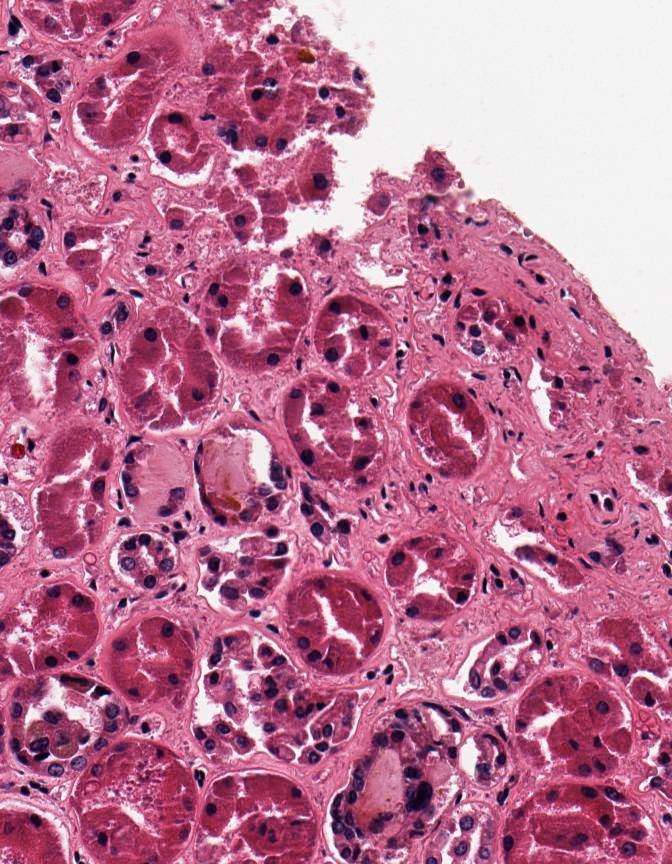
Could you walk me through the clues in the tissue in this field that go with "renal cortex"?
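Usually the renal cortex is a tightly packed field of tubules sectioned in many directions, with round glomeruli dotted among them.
In keeping with this, round to oval tubules lie close together and fill the field.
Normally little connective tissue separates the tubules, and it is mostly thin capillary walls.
The closeness of the tubules here fits that. Less typical is that most tubules are cut in cross-section rather than in many directions. Most are lined by a single layer of epithelial cells with abundant, deeply eosinophilic cytoplasm, each cell holding one round, dark nucleus. Many tubule lumens are narrow, slit-like or star-shaped spaces.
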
